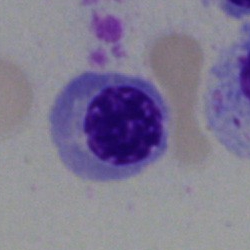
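Erythroblast, stained human bone marrow smear. Nucleus off-centre, shifted right. Chromatin coarse: dark clumps with paler gaps between. Cytoplasm moderate, blue, with a paler zone against the left side of the nucleus.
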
